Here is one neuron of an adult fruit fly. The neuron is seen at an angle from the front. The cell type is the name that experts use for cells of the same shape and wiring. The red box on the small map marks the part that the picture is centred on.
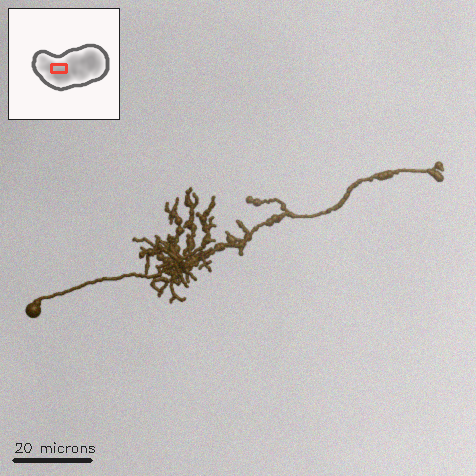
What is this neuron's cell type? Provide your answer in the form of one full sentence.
The cell type given to this neuron is TmY3.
